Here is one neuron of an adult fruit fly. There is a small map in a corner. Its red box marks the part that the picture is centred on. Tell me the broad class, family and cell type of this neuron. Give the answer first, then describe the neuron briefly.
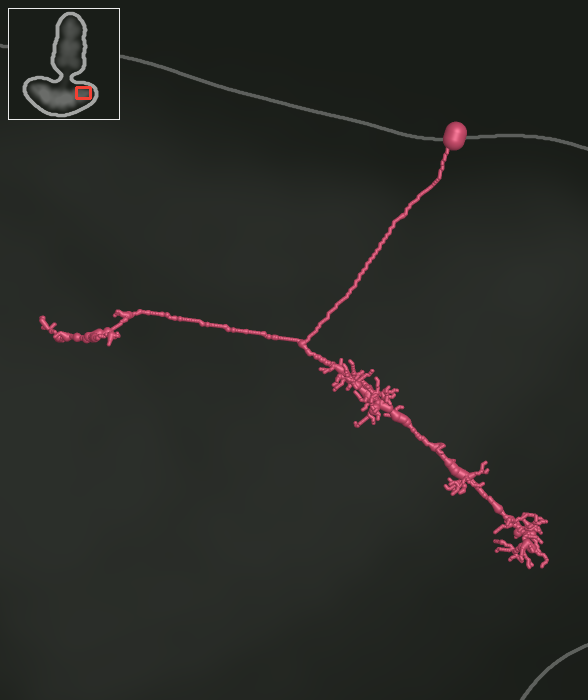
This is an optic-lobe intrinsic neuron. The family is T. It is of cell type T2. It is in the brain and does not reach the nerve cord. The cell body is at the upper right of the picture. Dozens of branch ends can be seen.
